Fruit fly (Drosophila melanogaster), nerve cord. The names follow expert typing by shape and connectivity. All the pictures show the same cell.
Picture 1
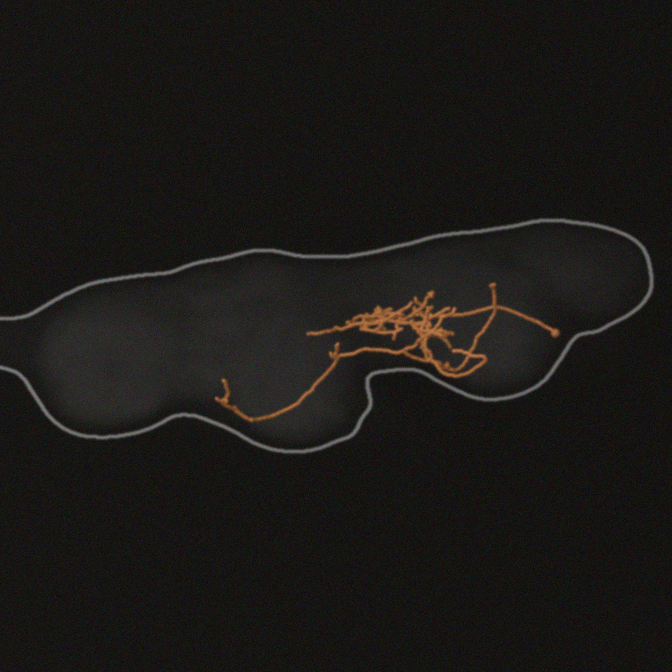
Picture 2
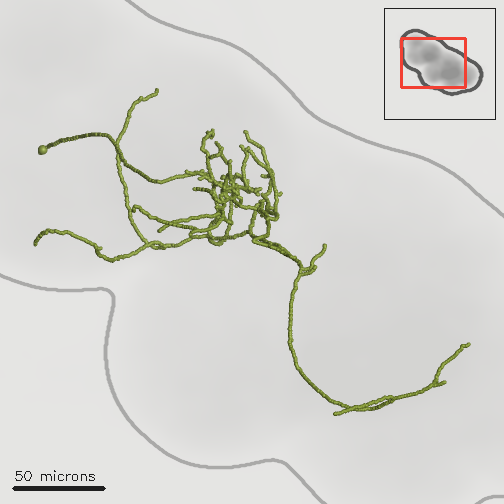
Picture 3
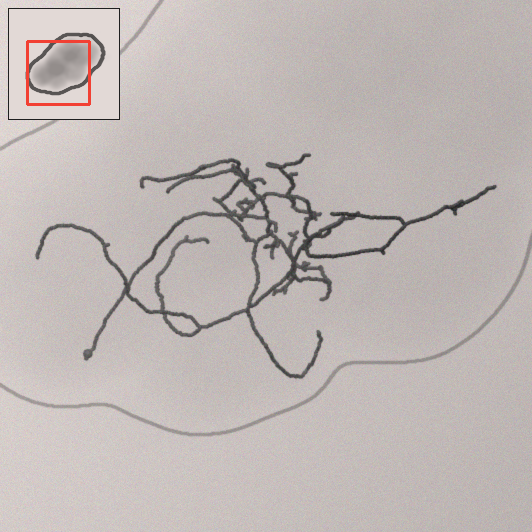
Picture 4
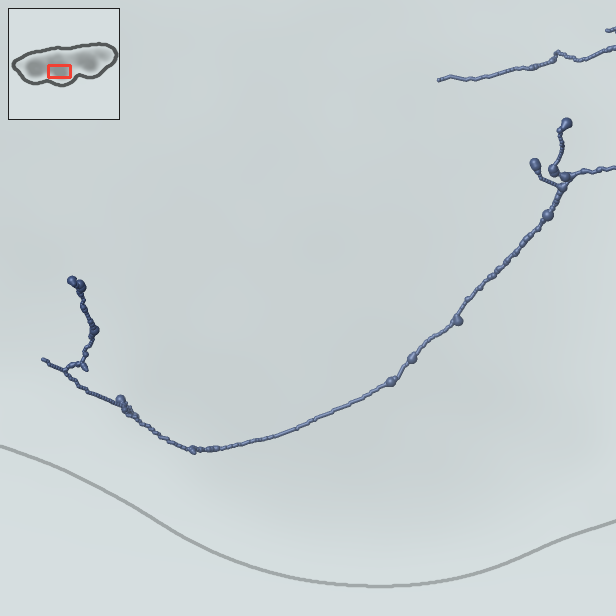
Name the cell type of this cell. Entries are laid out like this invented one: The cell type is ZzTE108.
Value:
The cell type is IN12B048.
